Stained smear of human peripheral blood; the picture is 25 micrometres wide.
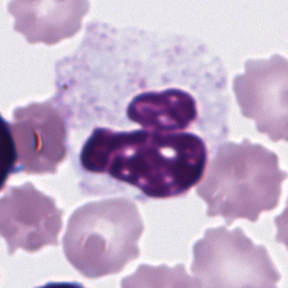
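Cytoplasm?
Abundant, very pale lilac-grey, mostly above the nucleus.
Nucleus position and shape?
Low in the cell, folded into two joined parts, smaller above, larger below.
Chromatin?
Dense, dark purple.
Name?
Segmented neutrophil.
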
